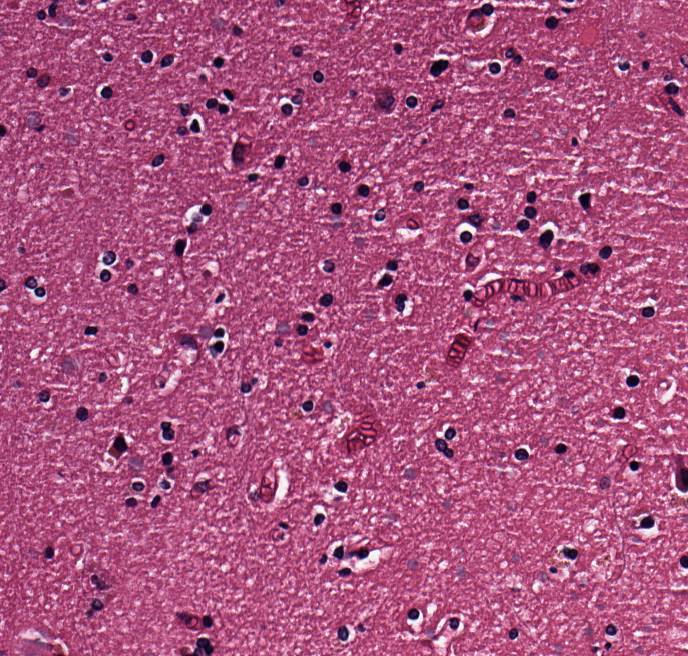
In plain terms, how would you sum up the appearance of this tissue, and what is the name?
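What strikes me first is a uniform, finely fibrillary pink matrix filling the whole field, with no organised architecture. Small, round, dark nuclei are scattered fairly evenly through it, many sitting within clear perinuclear halos. Inside the capillaries, red blood cells are stacked in short rows like coins. The tissue is cerebral cortex.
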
